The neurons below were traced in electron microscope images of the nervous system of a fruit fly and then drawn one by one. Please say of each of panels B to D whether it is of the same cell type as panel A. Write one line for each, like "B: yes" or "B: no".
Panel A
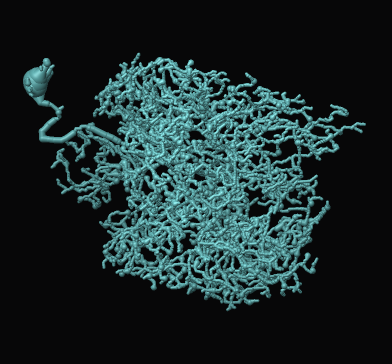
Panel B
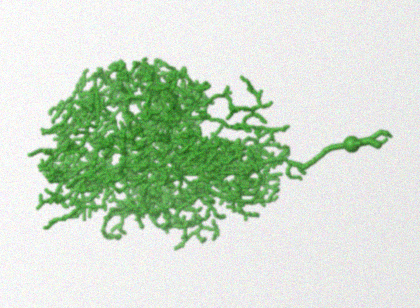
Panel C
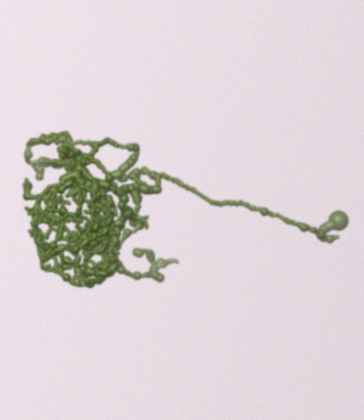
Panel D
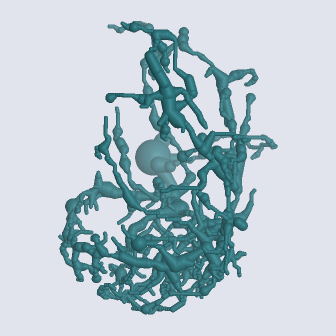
B: yes
C: no
D: no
